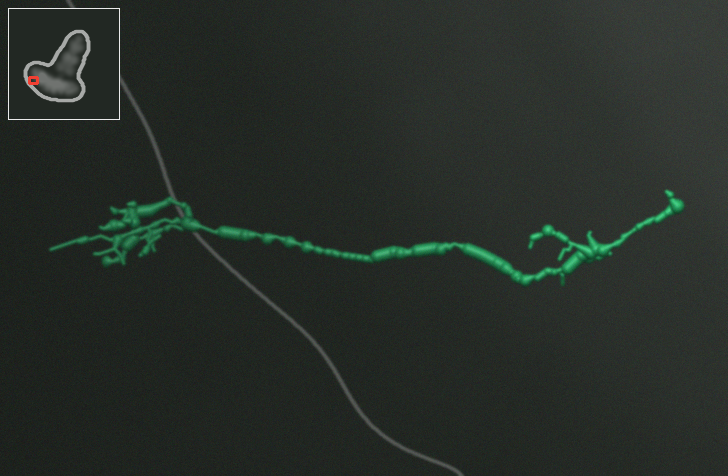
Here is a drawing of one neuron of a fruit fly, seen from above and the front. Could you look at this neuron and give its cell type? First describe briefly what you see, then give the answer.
No cell body is drawn. As drawn here it is more than twice as wide as it is tall. This is an optic-lobe intrinsic neuron. The cell type is L4.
